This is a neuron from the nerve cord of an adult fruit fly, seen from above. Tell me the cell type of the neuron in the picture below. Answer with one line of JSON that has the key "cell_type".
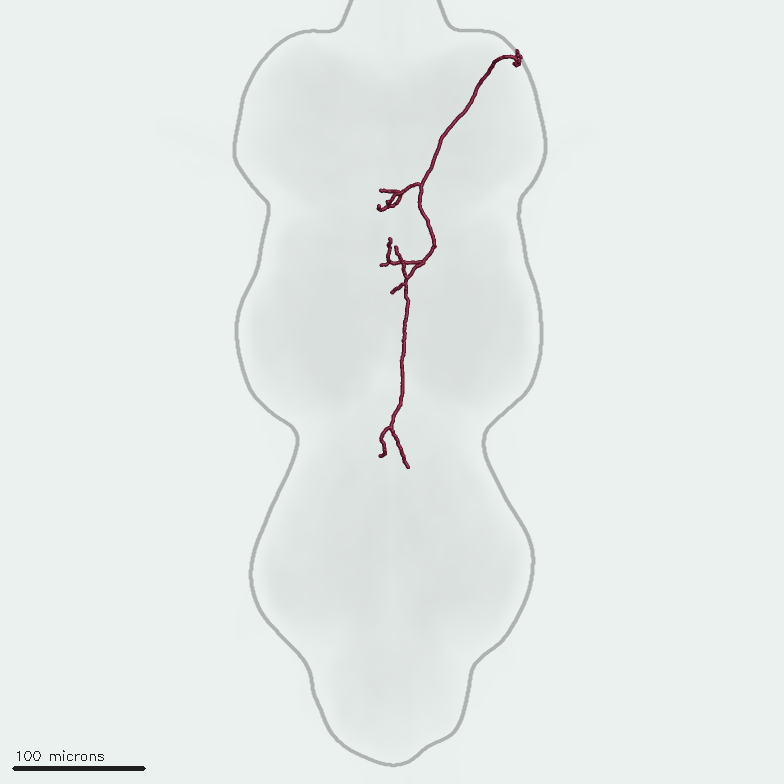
{"cell_type": "SNpp18"}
